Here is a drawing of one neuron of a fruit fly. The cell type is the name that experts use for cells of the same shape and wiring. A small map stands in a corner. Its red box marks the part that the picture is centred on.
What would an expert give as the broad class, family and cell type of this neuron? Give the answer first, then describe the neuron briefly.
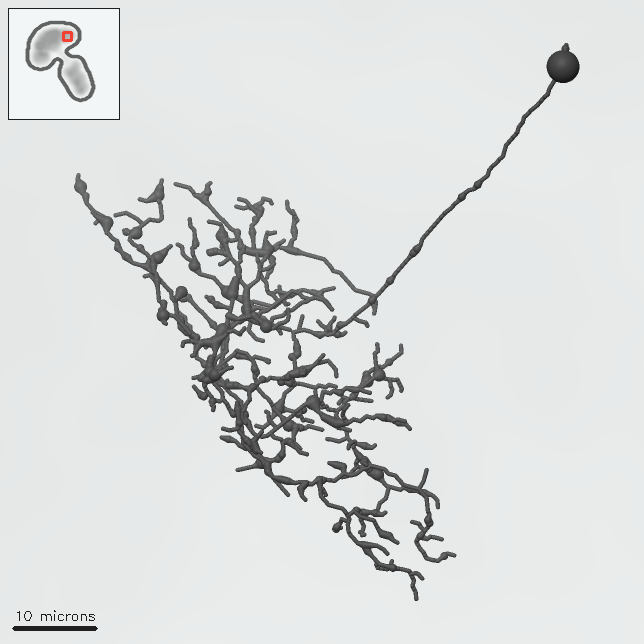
It is an optic-lobe intrinsic neuron. Its family is Cm. Its cell type is Cm5. Its cell body lies at the upper right of the picture. By the scale bar it is about 70 microns tall in this view. The picture shows dozens of branch ends.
